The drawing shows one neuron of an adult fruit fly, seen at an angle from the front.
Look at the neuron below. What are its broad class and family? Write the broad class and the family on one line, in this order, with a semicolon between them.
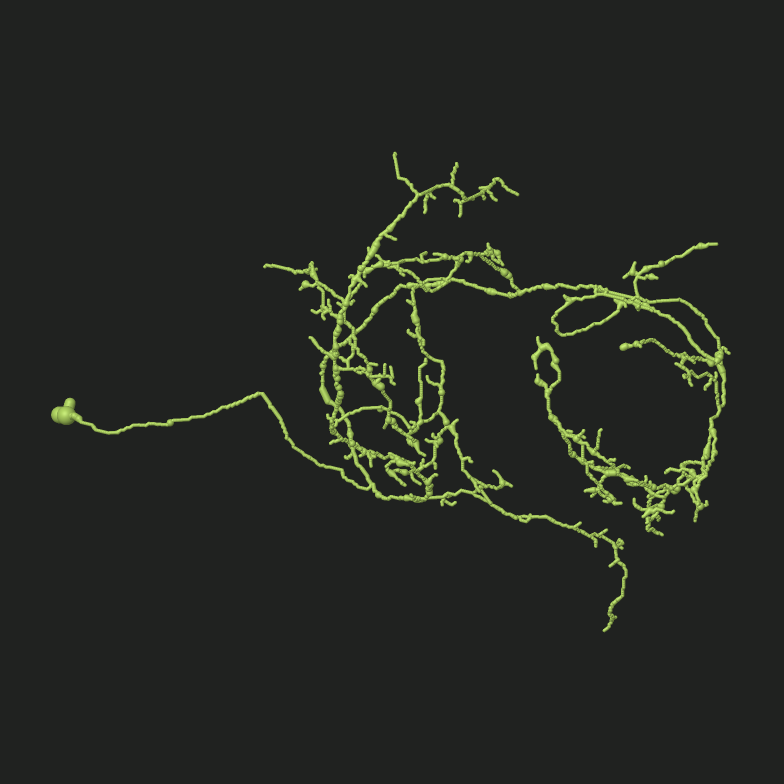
central-brain intrinsic neuron; hemilineage CREl1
